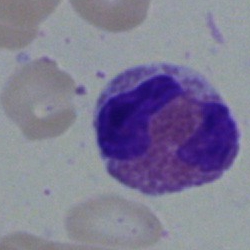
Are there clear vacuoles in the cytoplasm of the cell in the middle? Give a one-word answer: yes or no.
No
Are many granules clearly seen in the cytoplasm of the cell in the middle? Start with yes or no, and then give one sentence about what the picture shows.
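Yes. The cytoplasm is packed with pinkish granules.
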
